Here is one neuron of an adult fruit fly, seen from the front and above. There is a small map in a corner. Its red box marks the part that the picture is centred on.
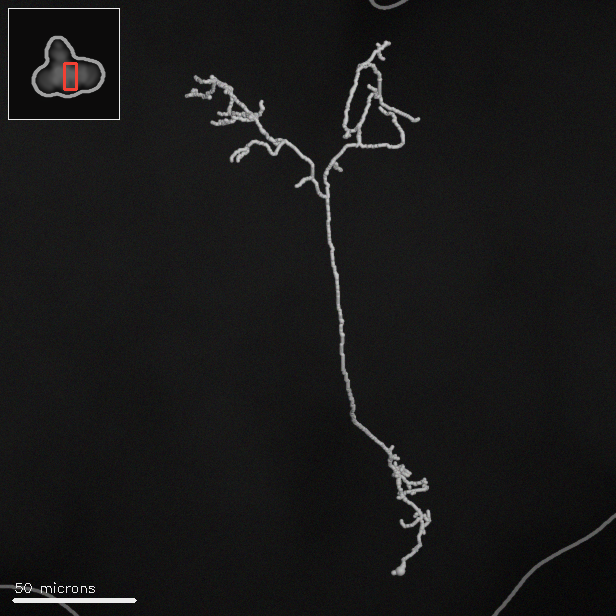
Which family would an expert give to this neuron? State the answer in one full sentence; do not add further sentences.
What the neuron belongs to is the family hemilineage FLAa3.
